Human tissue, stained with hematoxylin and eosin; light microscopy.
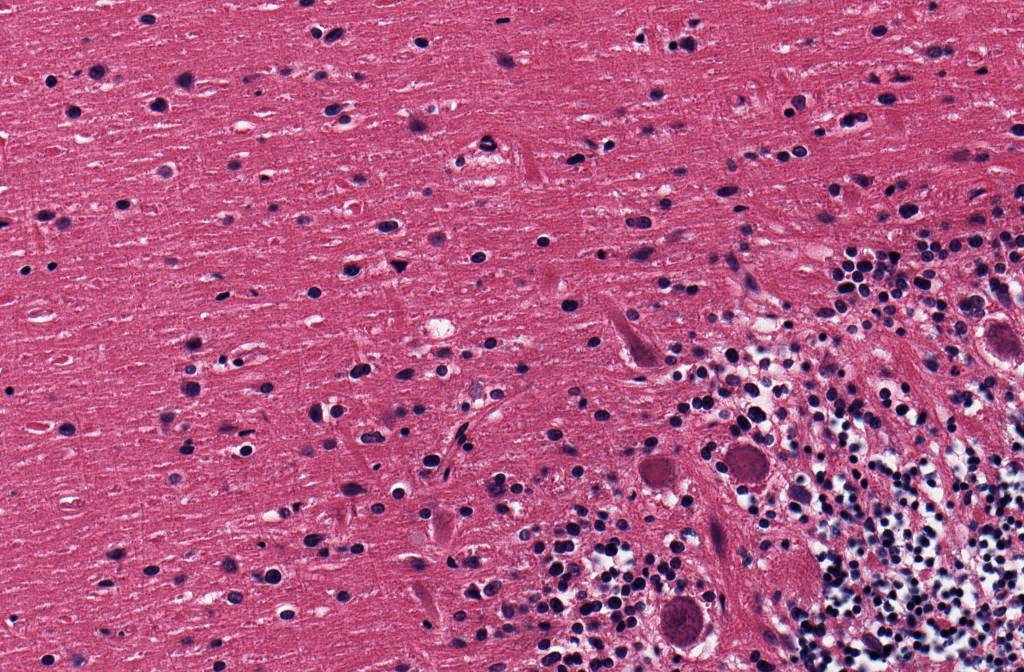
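Cerebellum. A pale pink, sparsely nucleated layer of finely streaked fibres fills the left and upper field. The dense lower-right zone has crowded small, round, dark nuclei, scant cytoplasm and clear spaces; several large Purkinje cells with abundant pink cytoplasm lie at its edge and within.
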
